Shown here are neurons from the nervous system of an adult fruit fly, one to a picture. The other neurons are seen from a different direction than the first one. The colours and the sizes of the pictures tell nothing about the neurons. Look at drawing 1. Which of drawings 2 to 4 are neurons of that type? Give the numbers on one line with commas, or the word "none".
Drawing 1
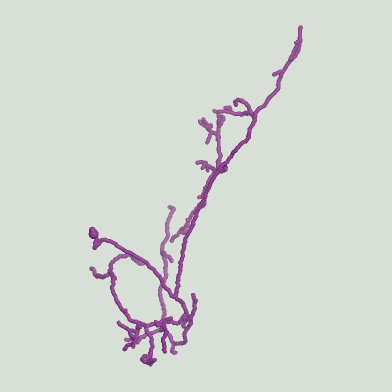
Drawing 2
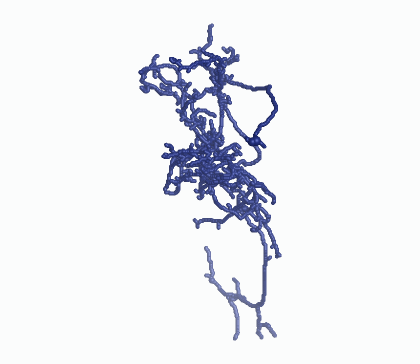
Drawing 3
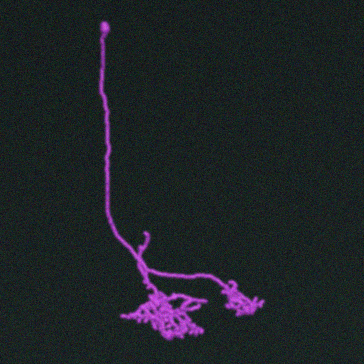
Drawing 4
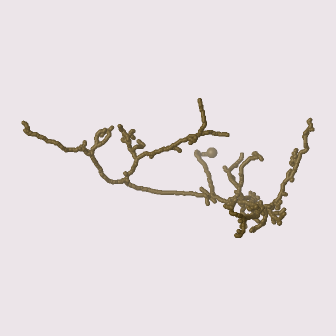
4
